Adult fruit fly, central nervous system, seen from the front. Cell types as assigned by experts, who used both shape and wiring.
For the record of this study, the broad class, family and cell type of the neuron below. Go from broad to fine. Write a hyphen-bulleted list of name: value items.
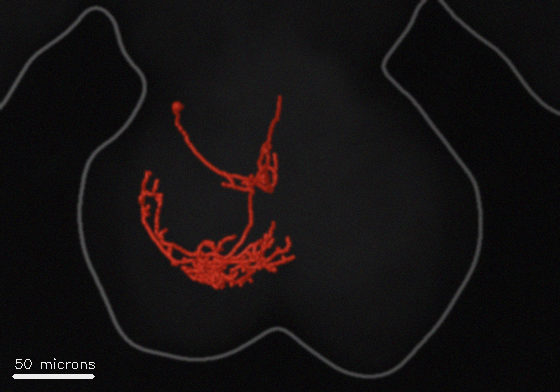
- broad class: nerve-cord intrinsic neuron
- family: hemilineage 11A
- cell type: IN11A025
